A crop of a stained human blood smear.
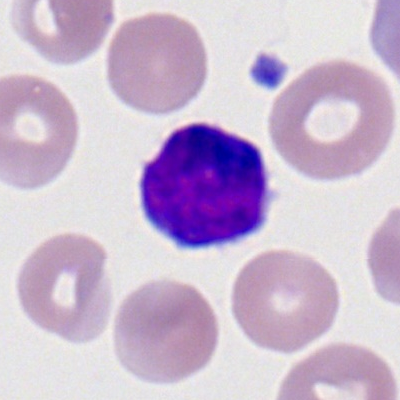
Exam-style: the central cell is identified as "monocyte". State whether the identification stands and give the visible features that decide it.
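No, monocyte does not fit; the central cell is a lymphocyte. First, cytoplasm: scant, at most a thin rim at the edge of the nucleus.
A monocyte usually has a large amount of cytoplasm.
This thin rim therefore counts against monocyte. Second, granules: none can be seen.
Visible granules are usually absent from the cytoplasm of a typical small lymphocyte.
This point speaks for lymphocyte. Third, vacuoles: none are visible.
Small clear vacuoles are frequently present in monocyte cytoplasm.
Their absence here leans away from monocyte. Remaining items, simply as seen: a single unlobed nucleus filling nearly the whole cell, dense dark purple chromatin in coarse clumps, and a slightly angular outline.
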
